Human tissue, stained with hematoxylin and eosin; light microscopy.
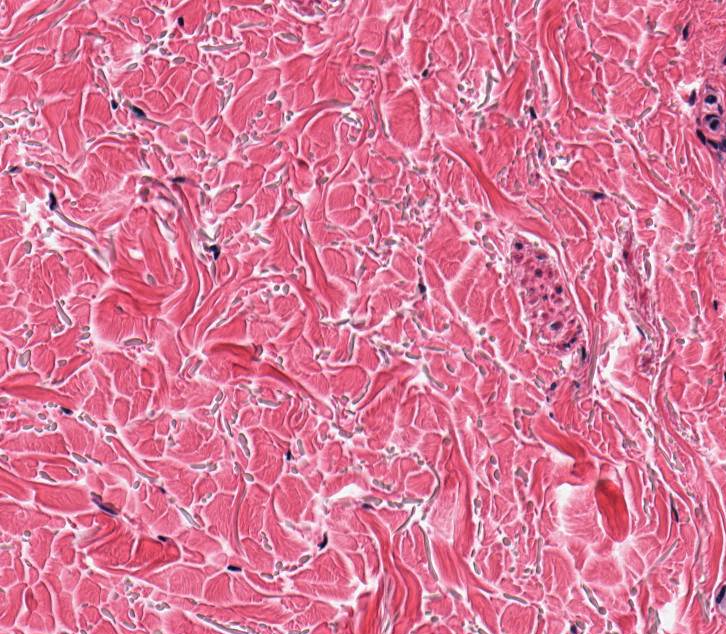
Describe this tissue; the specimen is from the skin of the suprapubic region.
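So it's wall-to-wall pink collagen, densely packed bundles running every which way. Cells are sparse, just scattered small, dark, elongated nuclei tucked between the bundles. There's no epithelium anywhere. Right of centre there's a small oval cluster of cells with round dark nuclei, sitting among the collagen.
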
